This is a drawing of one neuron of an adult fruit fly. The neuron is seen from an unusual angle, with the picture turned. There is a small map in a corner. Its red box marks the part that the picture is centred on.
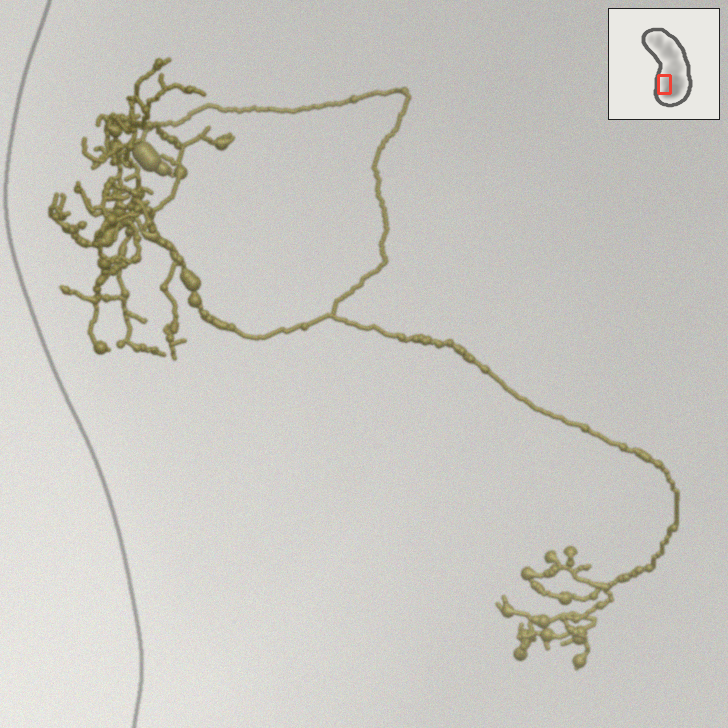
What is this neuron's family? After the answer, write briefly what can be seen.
The family is hemilineage SIPp1. This is a central-brain intrinsic neuron. The cell body can be seen at the upper left of the picture. The picture shows dozens of branch ends.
